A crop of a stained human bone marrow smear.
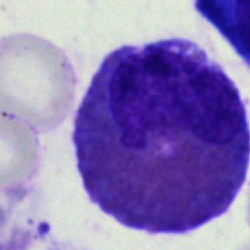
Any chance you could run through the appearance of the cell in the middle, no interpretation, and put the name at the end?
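Look at the outline first: it is round. In the nucleus you can find a notch along the lower edge, and the chromatin is gathered into darker clumps. The cytoplasm is plentiful and fills the lower half of the cell. This is an eosinophil.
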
